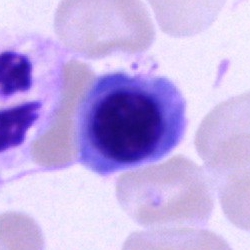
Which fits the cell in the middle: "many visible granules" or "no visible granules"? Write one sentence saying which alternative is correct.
The cell shows no granules in its cytoplasm.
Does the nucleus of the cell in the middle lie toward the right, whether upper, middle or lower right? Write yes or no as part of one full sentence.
No, most of the cytoplasm lies to the right of the nucleus.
